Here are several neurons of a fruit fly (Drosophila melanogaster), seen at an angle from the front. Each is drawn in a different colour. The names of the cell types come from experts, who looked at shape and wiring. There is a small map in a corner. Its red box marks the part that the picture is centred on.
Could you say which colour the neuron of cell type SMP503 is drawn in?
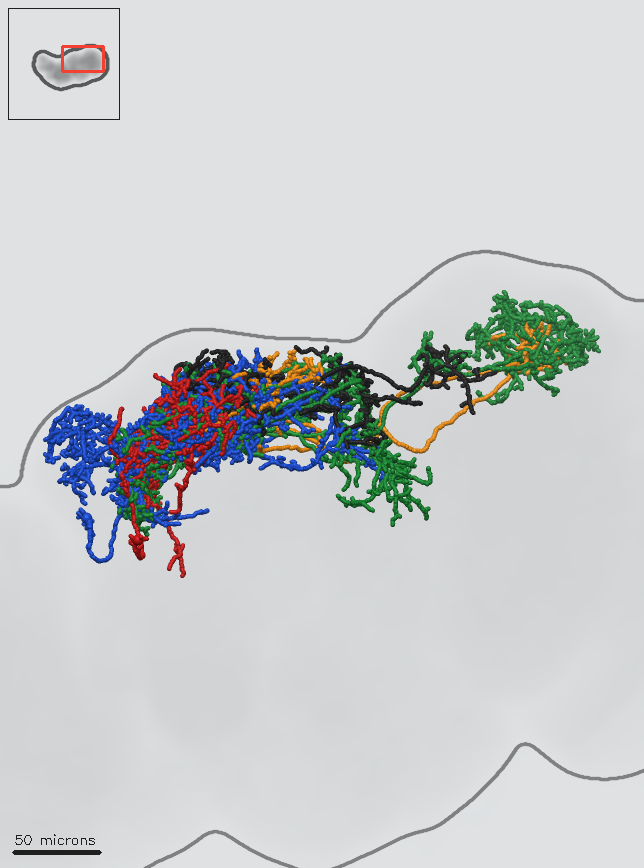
green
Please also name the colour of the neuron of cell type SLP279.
black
